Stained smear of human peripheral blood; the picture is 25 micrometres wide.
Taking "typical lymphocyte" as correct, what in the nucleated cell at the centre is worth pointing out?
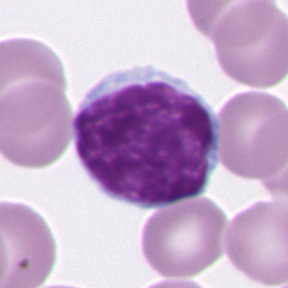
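This is a typical lymphocyte. The nucleus fills about 80% of the cell's area.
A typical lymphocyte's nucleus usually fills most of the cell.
Its chromatin is dense, dark purple and coarsely clumped, with small lighter gaps between the clumps.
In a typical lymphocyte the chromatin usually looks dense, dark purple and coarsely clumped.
The thin pale blue rim of cytoplasm is widest along the upper edge, which looks faintly frayed rather than smooth. What doesn't fit is size: the cell is about 13 micrometres across.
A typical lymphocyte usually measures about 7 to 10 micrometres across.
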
